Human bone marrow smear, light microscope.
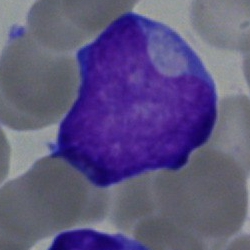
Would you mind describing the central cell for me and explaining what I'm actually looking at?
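Outline irregular and angular, not round. Cytoplasm: thin rim around nucleus only. Pale round area, upper right of cell. Small pointed projection from lower left edge. Cell: blast.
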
